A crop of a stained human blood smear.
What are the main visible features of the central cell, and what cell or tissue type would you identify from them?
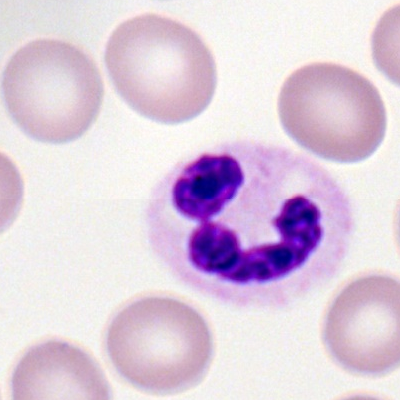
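The nucleus is divided into several lobes joined in a curved chain that opens toward the upper right. Abundant pale pink cytoplasm surrounds it and holds fine, faint pinkish granules. Answer: segmented neutrophil.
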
